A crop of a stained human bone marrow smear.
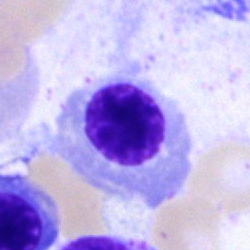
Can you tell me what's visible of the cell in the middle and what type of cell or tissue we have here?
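Off-centre toward the top sits the nucleus, with the widest band of pale blue cytoplasm below it. Its dark purple chromatin is coarsely clumped, with paler patches between the clumps. The outline is slightly wavy and irregular, not a smooth circle. It is an erythroblast.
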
